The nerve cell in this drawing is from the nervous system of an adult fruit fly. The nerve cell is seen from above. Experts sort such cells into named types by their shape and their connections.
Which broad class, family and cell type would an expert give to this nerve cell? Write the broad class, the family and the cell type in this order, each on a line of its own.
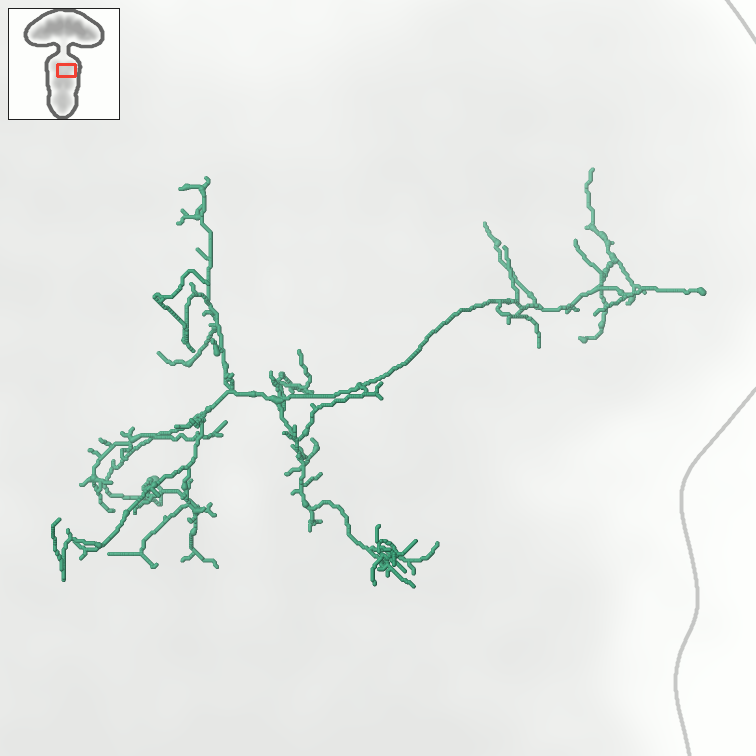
nerve-cord intrinsic neuron
hemilineage 12B
IN12B069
